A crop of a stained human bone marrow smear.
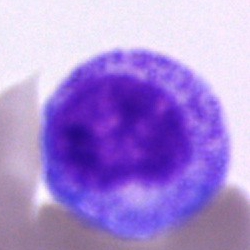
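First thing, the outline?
Roughly round.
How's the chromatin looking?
Dark purple, with darker clumped patches in it.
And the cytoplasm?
Blue, with a paler patch sitting just below the nucleus.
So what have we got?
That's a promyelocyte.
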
